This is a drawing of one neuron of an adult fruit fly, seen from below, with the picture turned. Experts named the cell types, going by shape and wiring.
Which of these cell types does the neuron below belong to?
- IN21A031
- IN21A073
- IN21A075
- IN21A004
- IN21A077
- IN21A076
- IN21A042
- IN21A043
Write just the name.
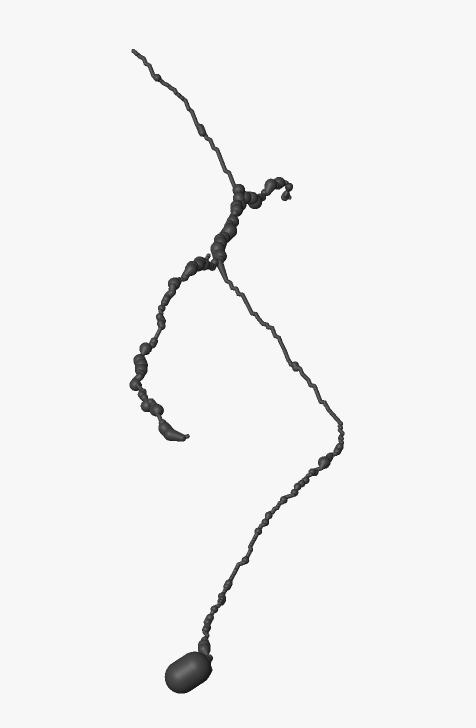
IN21A031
